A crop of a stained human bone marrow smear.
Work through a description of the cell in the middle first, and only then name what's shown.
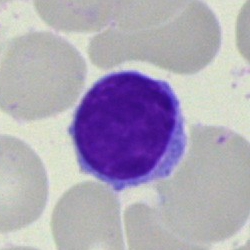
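Nucleus occupies most of the cell; cytoplasm reduced to a thin rim, widest on the right side. Chromatin dense, dark purple. Cytoplasm pale blue. Cell: lymphocyte.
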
